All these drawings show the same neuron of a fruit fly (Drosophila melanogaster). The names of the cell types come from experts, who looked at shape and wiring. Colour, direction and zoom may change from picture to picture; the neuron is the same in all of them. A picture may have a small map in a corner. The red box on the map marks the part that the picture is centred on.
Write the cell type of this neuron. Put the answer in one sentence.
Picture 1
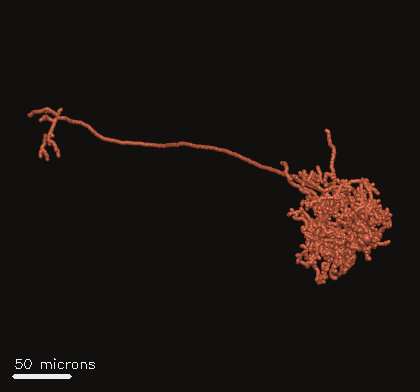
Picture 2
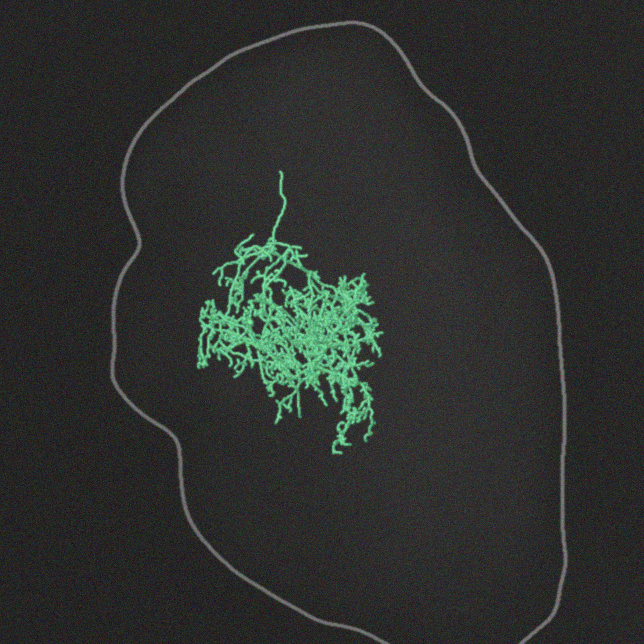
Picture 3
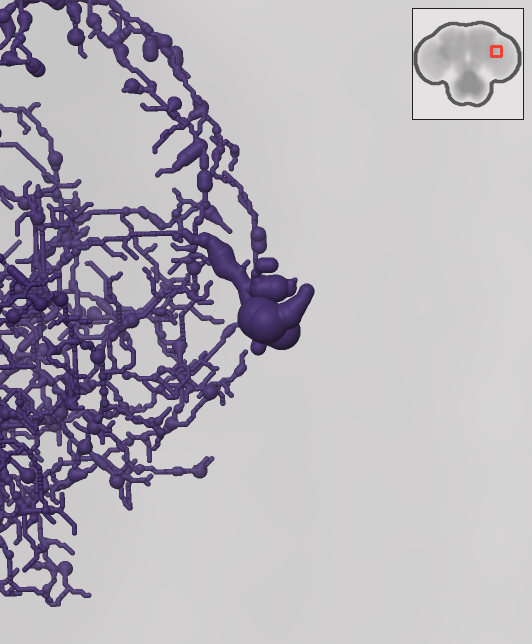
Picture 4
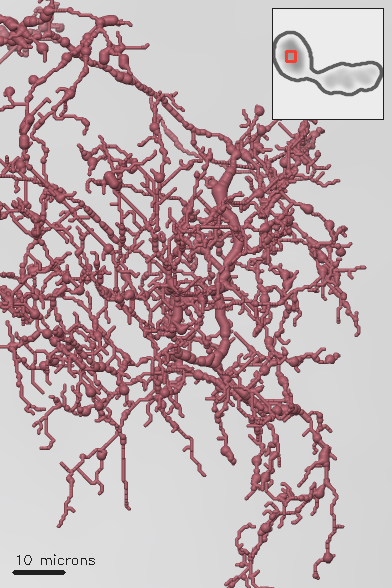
The cell type is AVLP430.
